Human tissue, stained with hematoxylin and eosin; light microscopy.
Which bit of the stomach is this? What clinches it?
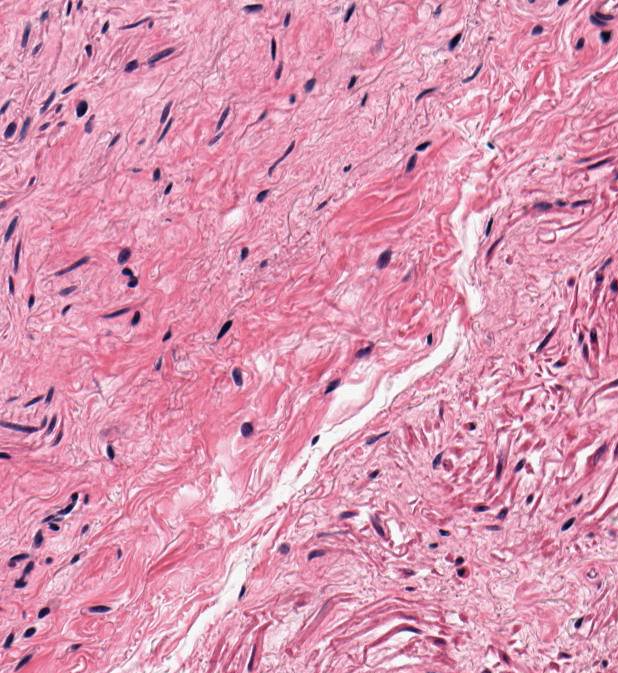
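Dense connective tissue fills this field. It is pink-staining fibrous tissue throughout, its wavy collagen bundles running in many different directions rather than in one parallel alignment.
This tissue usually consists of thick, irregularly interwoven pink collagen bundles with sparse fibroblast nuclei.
The nuclei are small, dark and elongated to spindle-shaped, in keeping with fibroblasts, and lie sparse and widely spaced within the collagen.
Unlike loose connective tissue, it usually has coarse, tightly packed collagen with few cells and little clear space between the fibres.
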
